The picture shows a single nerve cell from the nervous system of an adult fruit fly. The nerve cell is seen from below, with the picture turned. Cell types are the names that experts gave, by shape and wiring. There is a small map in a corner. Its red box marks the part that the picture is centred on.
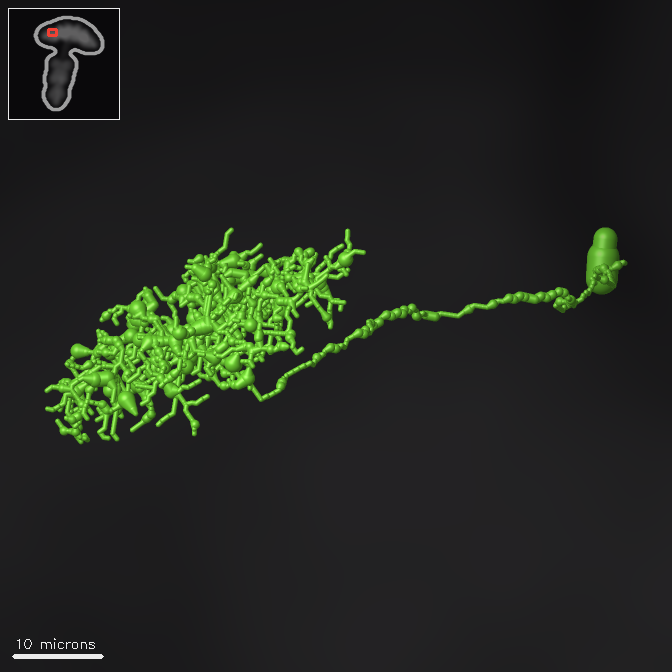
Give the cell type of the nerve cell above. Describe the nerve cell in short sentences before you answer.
It lies in the brain. From left to right in the picture it spans about 65 microns. The picture shows dozens of branch ends. This is an optic-lobe intrinsic neuron. It is of cell type Pm5.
